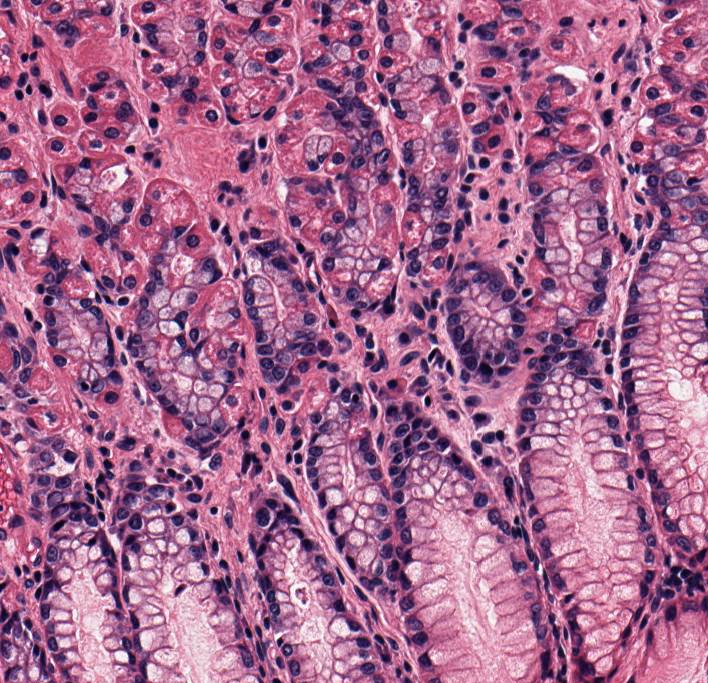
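Stomach: in the upper part of the field I notice gland cells with abundant pink granular cytoplasm and round central nuclei. The lower glands, by contrast, are lined by tall columnar cells with pale, clear mucinous cytoplasm and small basal nuclei. At the left edge sits a small cluster of red blood cells; fat cells are absent.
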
